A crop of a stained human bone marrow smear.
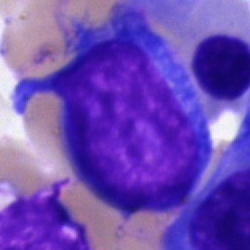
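Blast. Irregular cell outline, with a tongue-like projection of cytoplasm extending from the left side. Cytoplasm deep blue and scant compared with the large nucleus. Central cell of a stained human bone marrow smear, light microscope.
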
